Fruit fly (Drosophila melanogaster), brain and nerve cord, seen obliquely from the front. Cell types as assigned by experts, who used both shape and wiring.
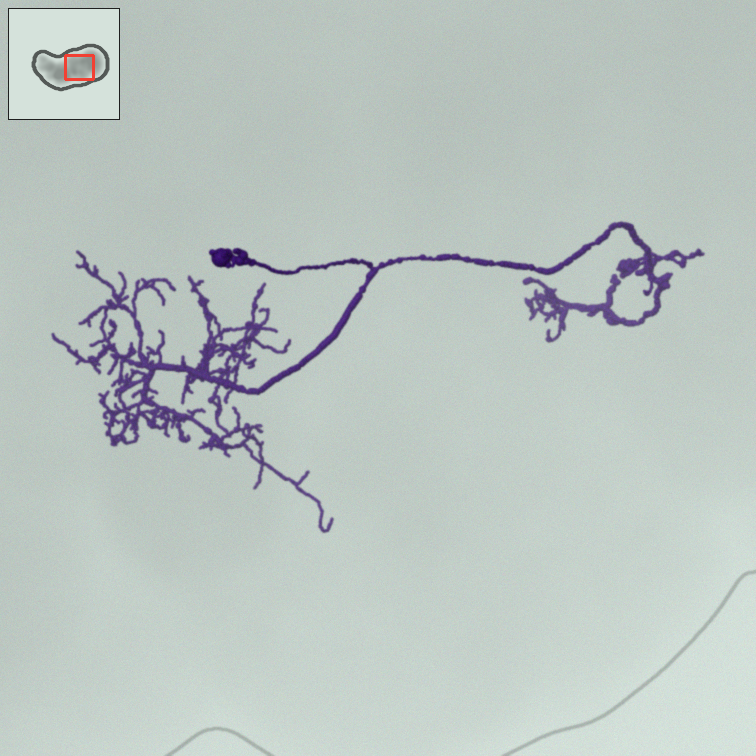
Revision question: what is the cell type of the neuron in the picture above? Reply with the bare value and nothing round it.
WED071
